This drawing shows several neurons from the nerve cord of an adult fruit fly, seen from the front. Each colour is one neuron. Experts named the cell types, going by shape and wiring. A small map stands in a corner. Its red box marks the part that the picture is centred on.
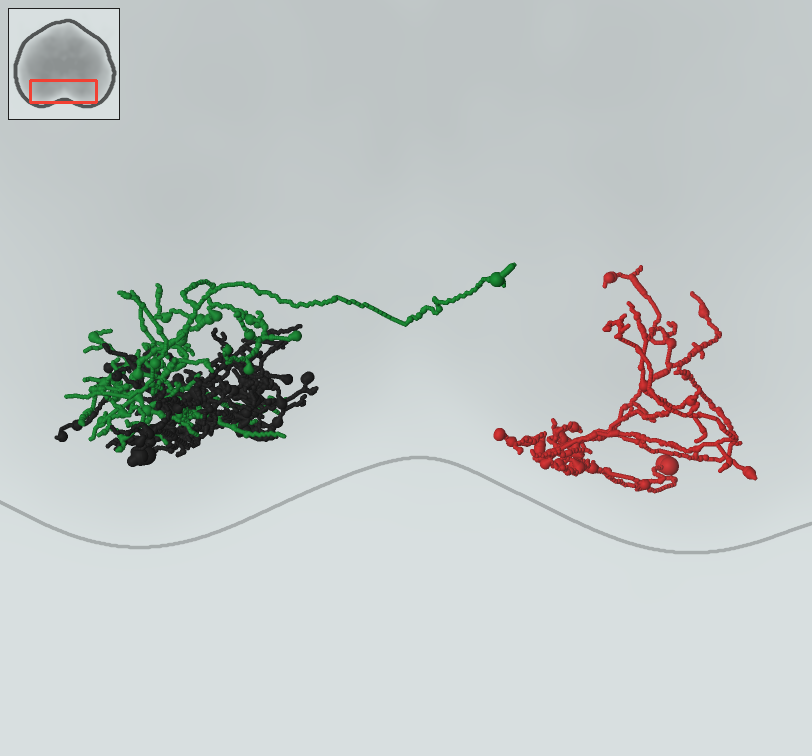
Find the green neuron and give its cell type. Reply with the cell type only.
IN01B091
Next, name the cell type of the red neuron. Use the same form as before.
IN01B080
